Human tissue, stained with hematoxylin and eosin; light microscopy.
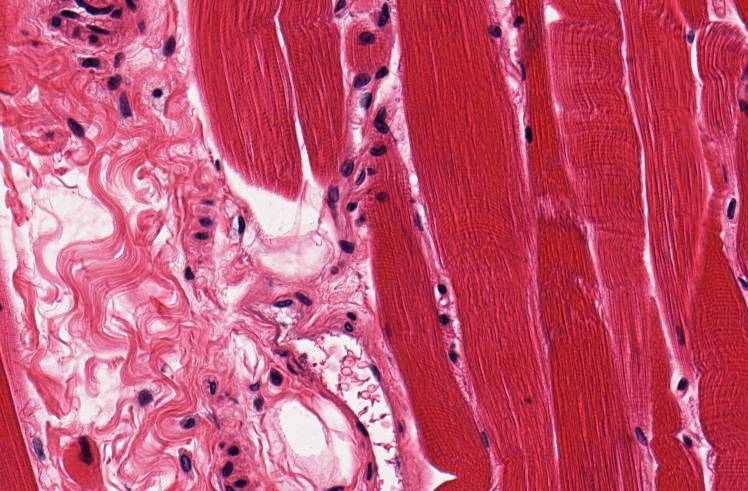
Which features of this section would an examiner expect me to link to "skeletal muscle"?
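This section is skeletal muscle. Its fibres lie side by side in parallel, running roughly from the top to the bottom of the field.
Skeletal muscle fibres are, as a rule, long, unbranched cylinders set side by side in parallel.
The parallel arrangement seen here matches that. The nuclei of the fibres are flattened and sit at the fibre edges. On the left side of the field, small vessels lie within connective tissue.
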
